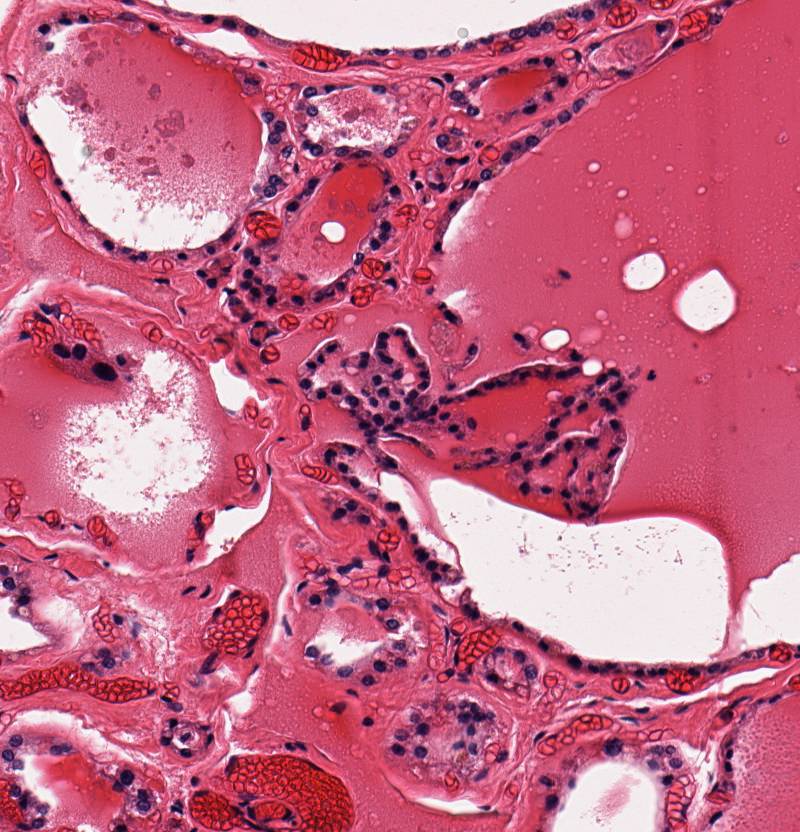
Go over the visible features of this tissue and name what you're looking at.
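Rounded follicles of very unequal size, filled with pink colloid, are packed closely, separated only by thin septa. A single layer of flattened to low cuboidal cells with small, dark, round nuclei lines them. Centrally, a branching fold of follicular epithelium projects from the wall into the colloid of the large follicle. The tissue is thyroid.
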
